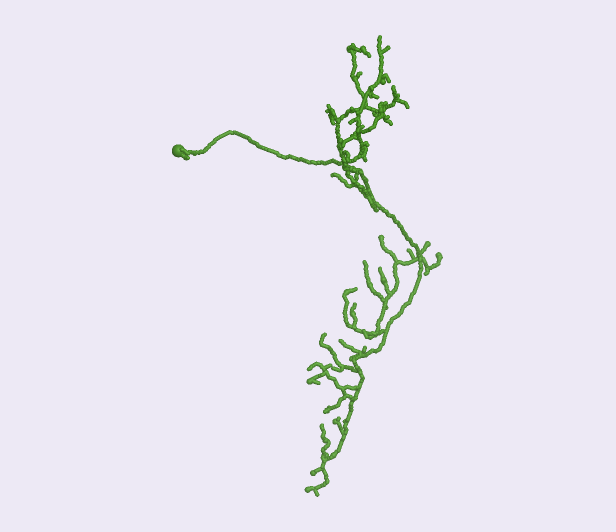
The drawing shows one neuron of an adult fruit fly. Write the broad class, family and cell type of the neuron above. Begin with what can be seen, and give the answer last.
Its cell body lies at the upper left of the picture. Dozens of branch ends can be seen. Its broad class is central-brain intrinsic neuron. Its family is hemilineage SIPp1. Its cell type is FB8D.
